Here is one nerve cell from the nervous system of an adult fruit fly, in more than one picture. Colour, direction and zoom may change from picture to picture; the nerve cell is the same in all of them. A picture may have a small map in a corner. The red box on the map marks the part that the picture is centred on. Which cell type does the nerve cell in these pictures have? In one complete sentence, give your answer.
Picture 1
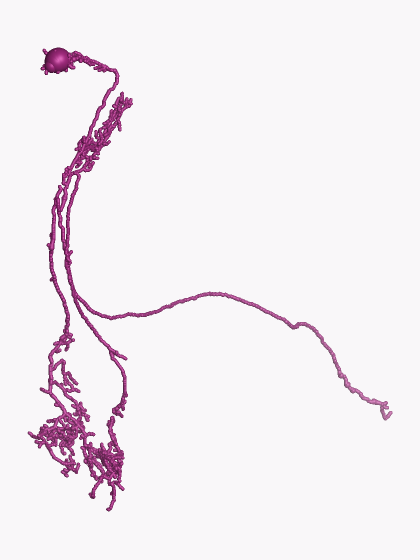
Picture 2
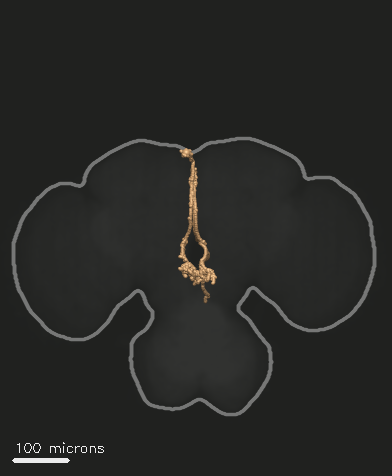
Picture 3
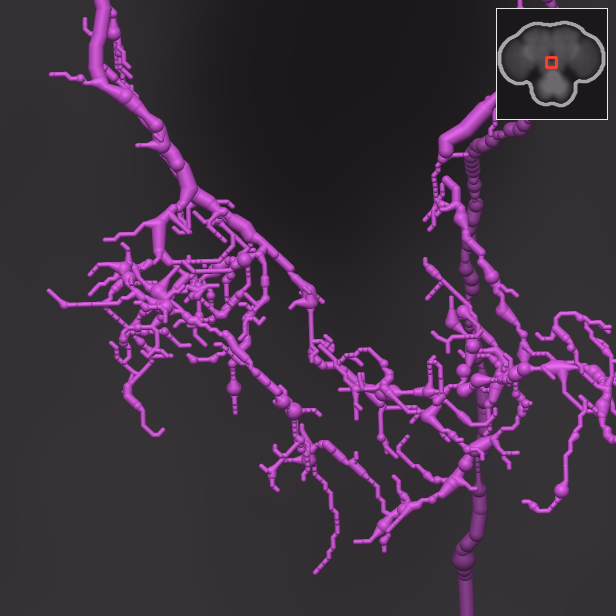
The single nerve cell here is of type DH44.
